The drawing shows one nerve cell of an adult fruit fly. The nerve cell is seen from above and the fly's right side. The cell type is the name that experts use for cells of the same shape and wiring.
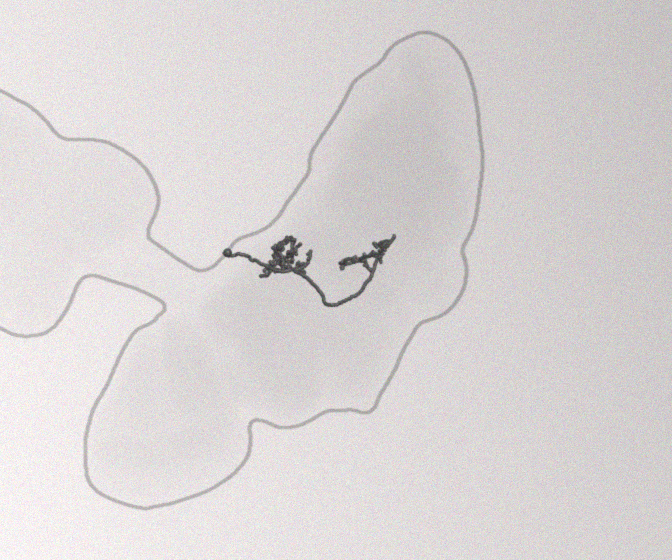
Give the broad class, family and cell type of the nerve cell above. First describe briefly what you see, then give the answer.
In this view it is wider than it is tall. This is a central-brain intrinsic neuron. Its family is hemilineage DM5_central. It is of cell type IB083.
